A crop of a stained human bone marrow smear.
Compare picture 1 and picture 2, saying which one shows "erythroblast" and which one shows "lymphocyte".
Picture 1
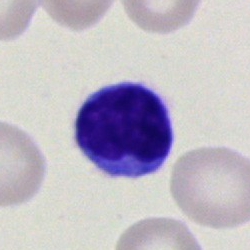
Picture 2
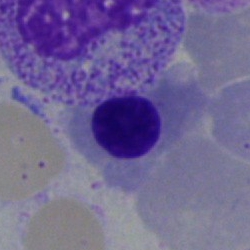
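Lymphocyte in picture 1, erythroblast in picture 2. Lymphocyte: outline roughly round; nucleus fills most of the cell; chromatin dark purple, densely clumped; cytoplasm scant, a narrow crescent at the bottom. Erythroblast: chromatin dense, very dark purple; cytoplasm pale greyish blue.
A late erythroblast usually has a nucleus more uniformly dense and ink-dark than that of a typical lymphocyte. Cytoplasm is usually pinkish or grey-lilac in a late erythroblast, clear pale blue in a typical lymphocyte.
Common to both: no nucleoli visible, no granules in the cytoplasm.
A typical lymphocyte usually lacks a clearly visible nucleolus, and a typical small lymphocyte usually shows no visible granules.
Touching the top of the erythroblast: a larger cell with purple-granular cytoplasm.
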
